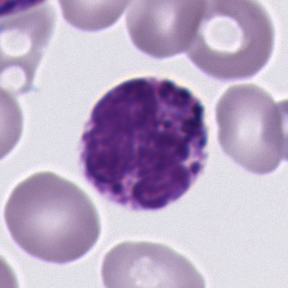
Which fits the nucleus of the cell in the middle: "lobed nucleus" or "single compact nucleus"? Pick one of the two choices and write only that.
Lobed nucleus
